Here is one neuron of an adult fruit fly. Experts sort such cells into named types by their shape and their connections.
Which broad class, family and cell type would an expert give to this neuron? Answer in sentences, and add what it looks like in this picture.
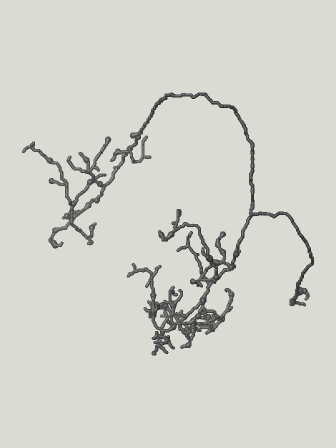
This is a central-brain intrinsic neuron. Its family is hemilineage SLPp&v1_posterior. The cell type is LHPV4b2. Dozens of branch ends can be seen. As drawn here it is about as wide as it is tall.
